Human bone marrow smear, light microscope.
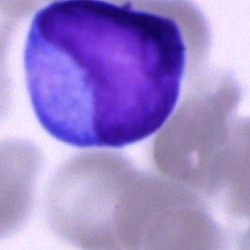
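Blast, the central cell in this bone marrow smear. Its chromatin stains an even dark purple, with no coarse clumps. The cytoplasm is just a paler blue-lavender crescent on the lower left. You won't find distinct granules or any vacuoles in it.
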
